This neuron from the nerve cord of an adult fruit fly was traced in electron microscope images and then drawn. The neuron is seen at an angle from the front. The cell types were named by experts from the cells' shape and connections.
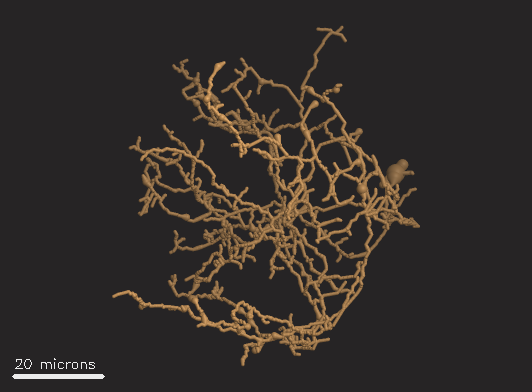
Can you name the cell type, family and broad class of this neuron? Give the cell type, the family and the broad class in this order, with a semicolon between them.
IN01B034; hemilineage 01B; nerve-cord intrinsic neuron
